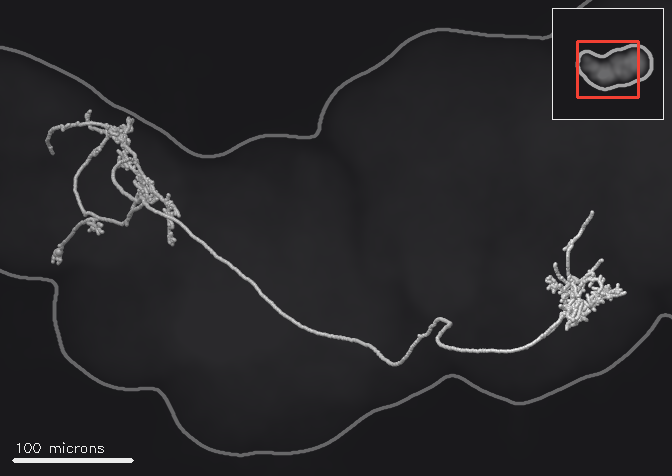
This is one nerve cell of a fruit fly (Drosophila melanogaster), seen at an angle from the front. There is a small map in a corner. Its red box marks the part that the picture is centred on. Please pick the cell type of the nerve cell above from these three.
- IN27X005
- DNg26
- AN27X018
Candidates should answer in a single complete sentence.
The cell type AN27X018 is the type of this nerve cell.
